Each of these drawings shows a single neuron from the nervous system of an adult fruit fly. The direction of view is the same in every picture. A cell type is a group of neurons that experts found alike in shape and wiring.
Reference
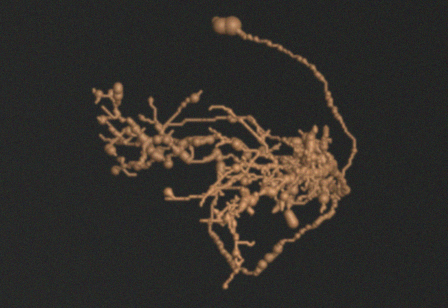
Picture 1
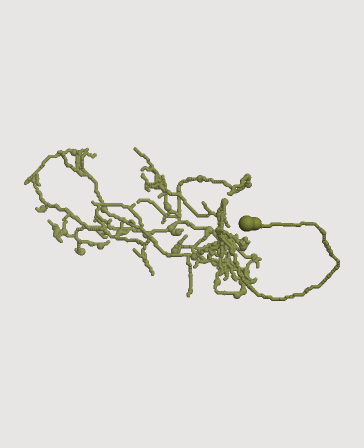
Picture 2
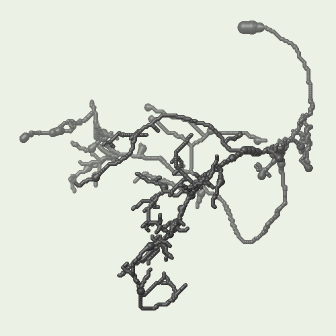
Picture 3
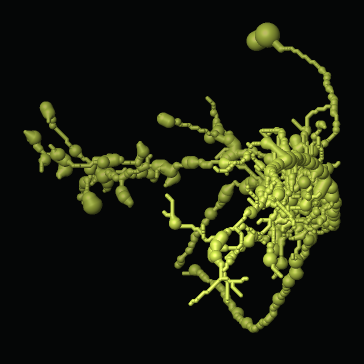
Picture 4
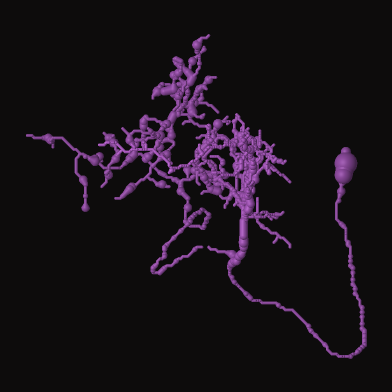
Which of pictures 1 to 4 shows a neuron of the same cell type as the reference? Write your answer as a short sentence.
Picture 3 is of the same cell type.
